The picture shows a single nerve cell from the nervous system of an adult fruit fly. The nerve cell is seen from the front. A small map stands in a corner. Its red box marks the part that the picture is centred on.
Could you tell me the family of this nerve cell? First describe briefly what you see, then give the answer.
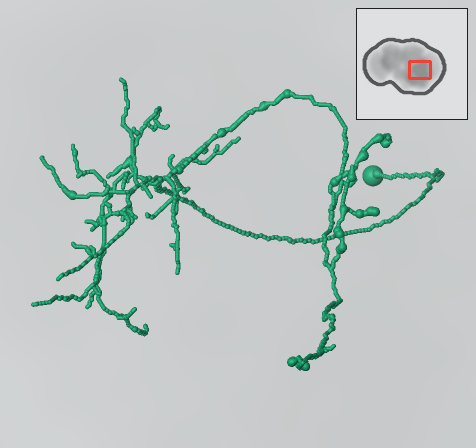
The cell body can be seen on the right of the picture. Dozens of branch ends can be seen. Its broad class is nerve-cord intrinsic neuron. Its family is hemilineage 06A.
